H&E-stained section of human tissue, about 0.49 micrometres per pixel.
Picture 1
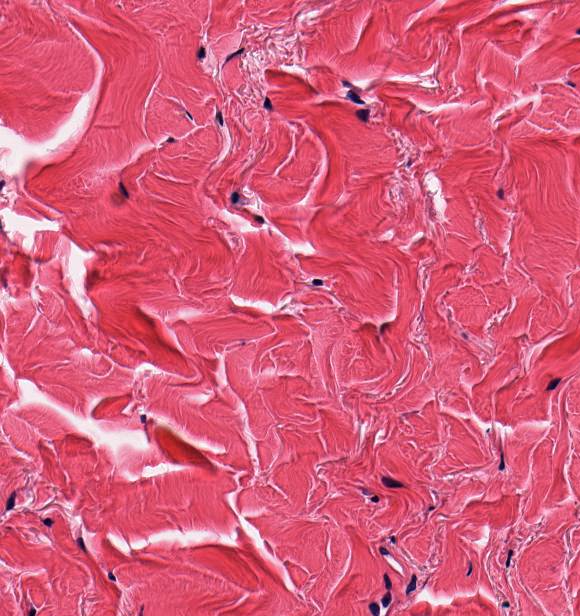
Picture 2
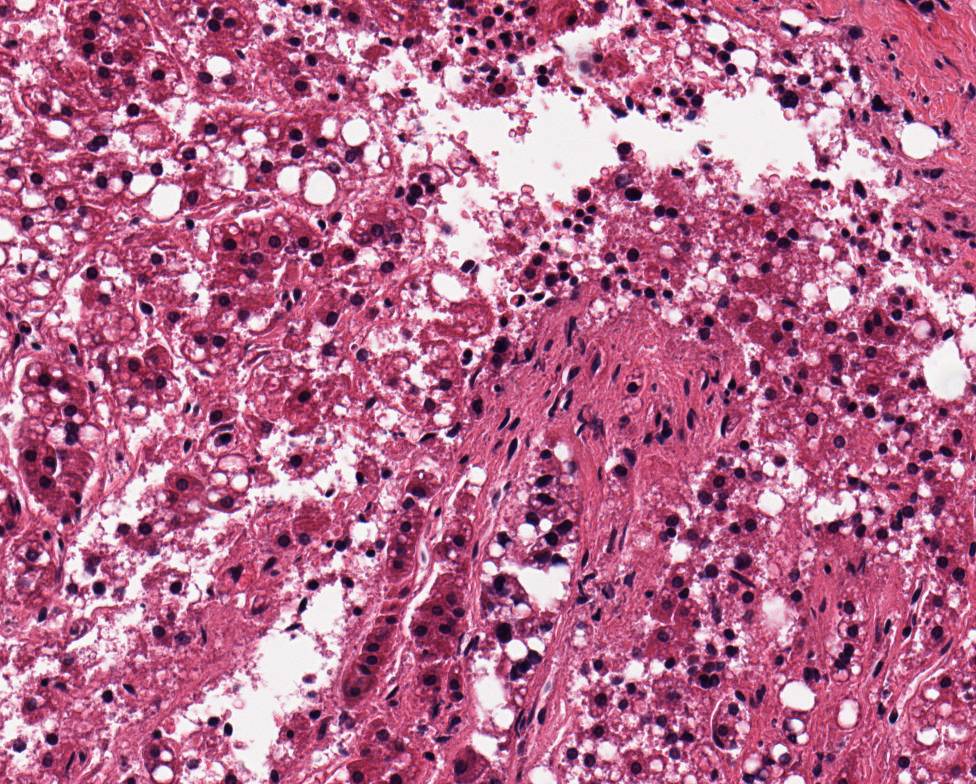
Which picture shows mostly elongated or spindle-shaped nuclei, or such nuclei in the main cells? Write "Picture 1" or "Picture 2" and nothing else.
Picture 1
